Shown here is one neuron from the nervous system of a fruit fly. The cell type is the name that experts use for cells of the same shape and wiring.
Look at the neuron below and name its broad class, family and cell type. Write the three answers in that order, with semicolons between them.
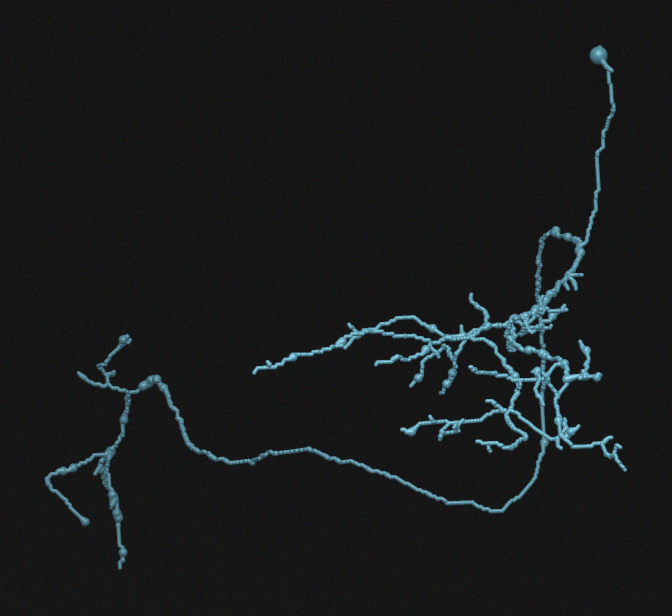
central-brain intrinsic neuron; hemilineage LB3; CB1023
